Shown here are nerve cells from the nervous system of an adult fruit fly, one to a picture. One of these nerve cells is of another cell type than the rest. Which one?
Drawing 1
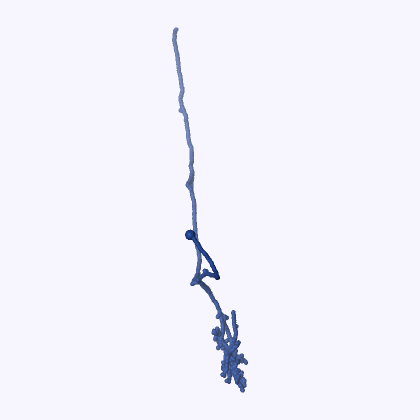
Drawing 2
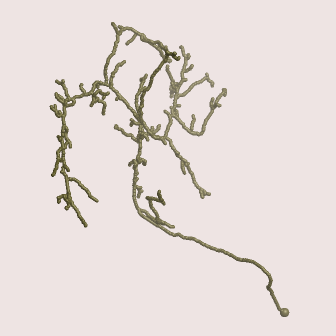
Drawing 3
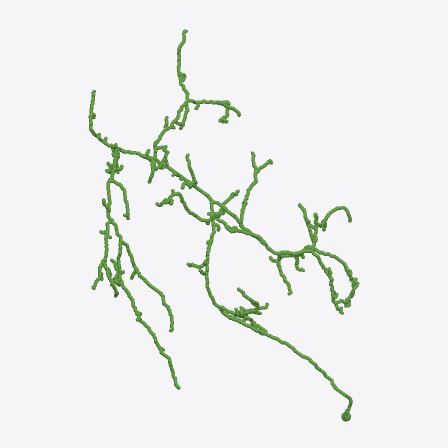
Drawing 1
